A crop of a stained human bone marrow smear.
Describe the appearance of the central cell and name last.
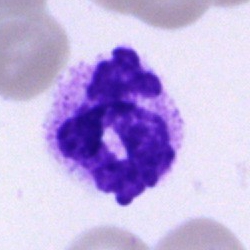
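The nucleus forms a closed ring around a small pale central hole, and the ring's outer edge is knobbly and lumpy. Chromatin is dark purple and densely clumped. Fine pinkish-purple granules lie in the cytoplasm. This is a segmented neutrophil.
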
